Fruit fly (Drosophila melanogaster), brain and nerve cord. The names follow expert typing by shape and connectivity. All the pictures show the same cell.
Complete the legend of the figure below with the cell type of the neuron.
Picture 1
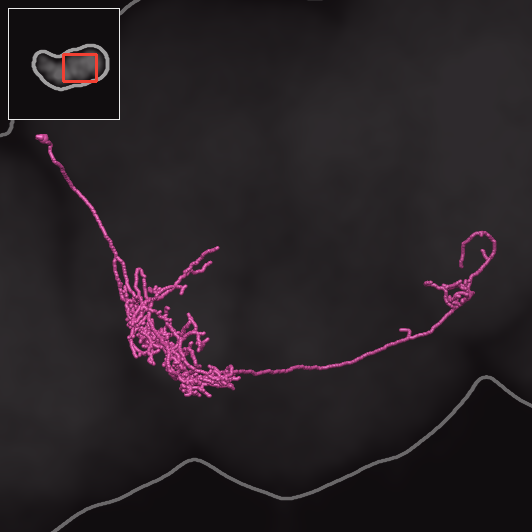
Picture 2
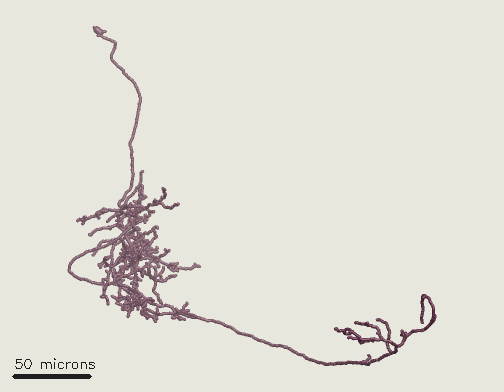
WED106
